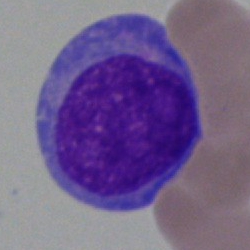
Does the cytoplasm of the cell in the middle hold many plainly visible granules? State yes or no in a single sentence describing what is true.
No, the cell shows no granules in its cytoplasm.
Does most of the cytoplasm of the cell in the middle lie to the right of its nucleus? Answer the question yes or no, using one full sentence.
No, it is to the left of the nucleus that most cytoplasm lies.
